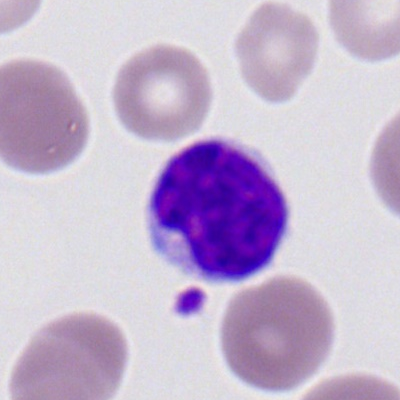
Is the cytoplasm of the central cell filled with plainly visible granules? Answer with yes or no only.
No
